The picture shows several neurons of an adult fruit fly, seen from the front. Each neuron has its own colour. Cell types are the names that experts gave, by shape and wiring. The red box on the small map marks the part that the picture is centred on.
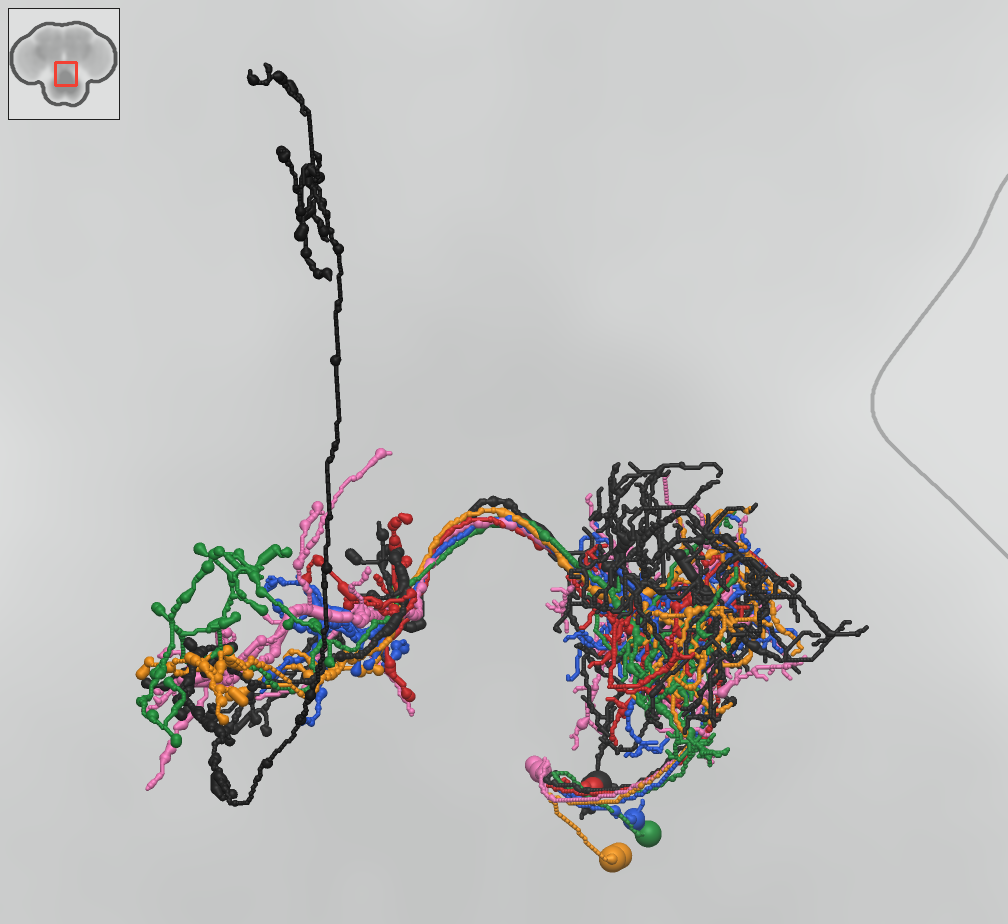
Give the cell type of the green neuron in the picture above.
IN06A083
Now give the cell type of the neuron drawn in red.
IN06A110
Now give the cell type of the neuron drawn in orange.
IN06A069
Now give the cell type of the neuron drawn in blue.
IN06A097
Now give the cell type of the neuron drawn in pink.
IN06A094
